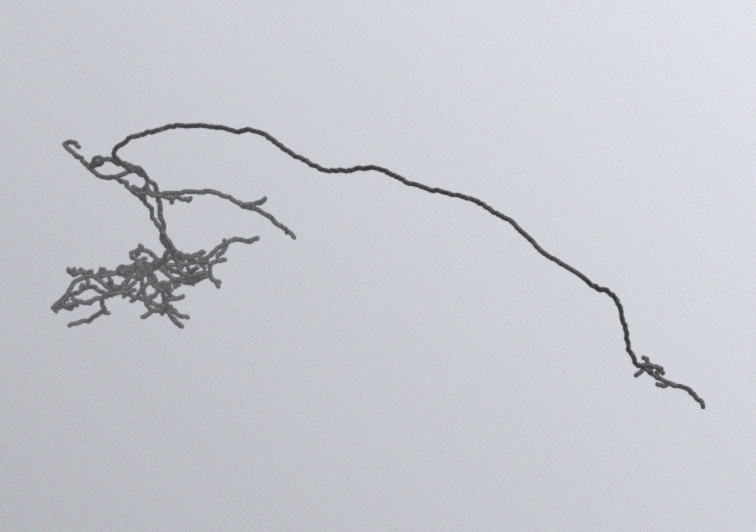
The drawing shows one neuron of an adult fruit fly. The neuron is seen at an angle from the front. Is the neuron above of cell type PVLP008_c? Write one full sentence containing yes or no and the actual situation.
Yes, the neuron is a neuron belonging to cell type PVLP008_c.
